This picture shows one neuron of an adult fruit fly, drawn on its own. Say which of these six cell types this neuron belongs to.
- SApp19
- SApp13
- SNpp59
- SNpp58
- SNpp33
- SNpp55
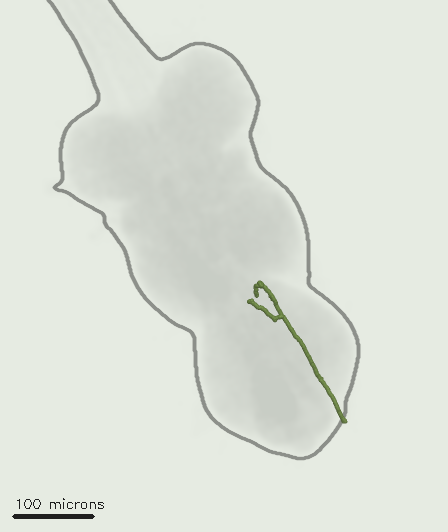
SNpp59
